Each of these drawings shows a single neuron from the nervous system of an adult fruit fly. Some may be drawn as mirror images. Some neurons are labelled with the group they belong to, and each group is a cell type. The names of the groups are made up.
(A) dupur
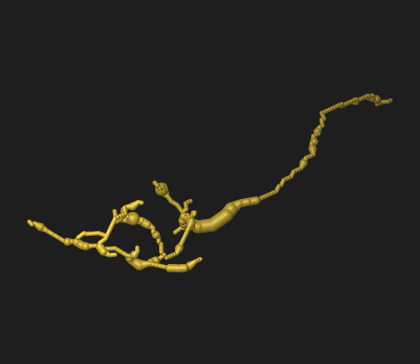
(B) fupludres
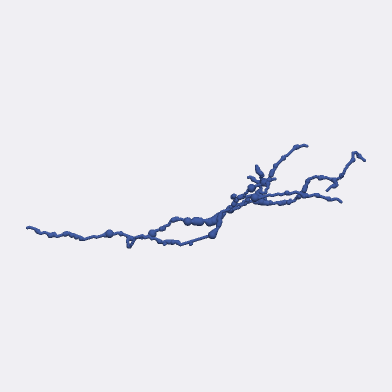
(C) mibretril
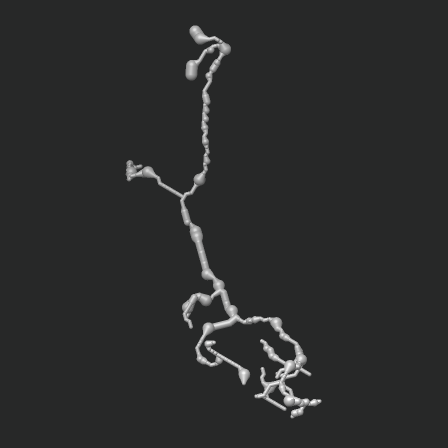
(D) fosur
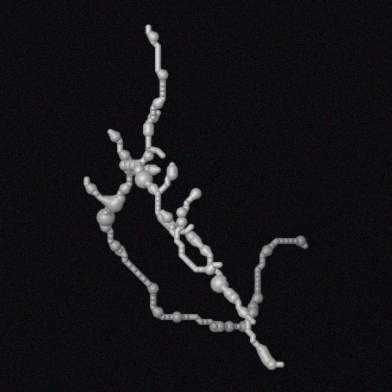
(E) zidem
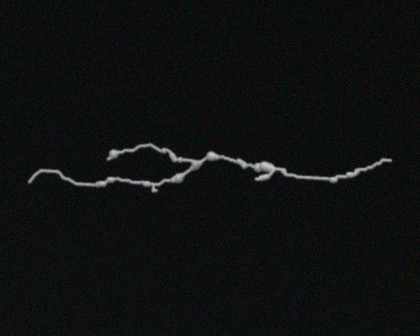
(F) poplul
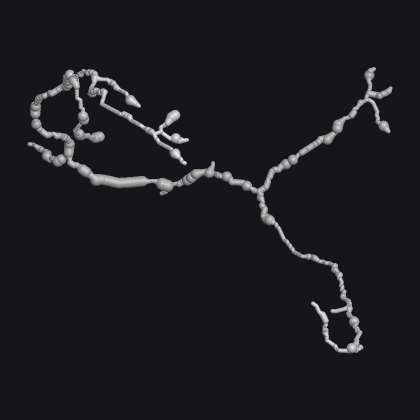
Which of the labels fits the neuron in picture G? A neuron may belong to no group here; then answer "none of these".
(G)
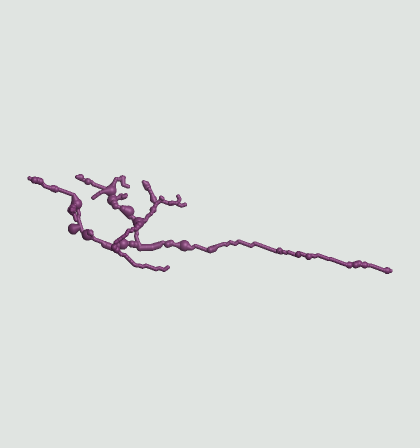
dupur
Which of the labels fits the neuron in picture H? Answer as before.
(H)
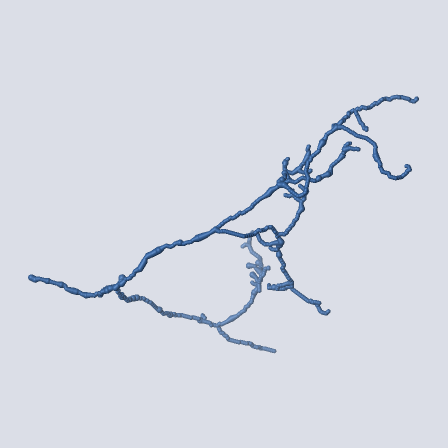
poplul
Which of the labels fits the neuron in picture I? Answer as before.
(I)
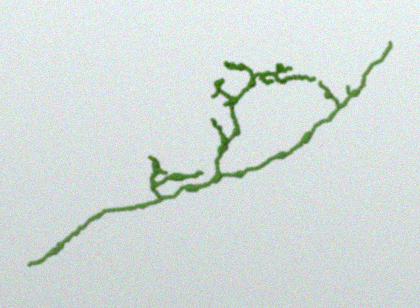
fupludres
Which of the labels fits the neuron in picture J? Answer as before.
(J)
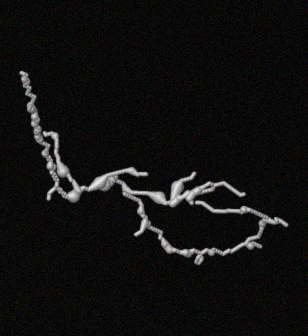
mibretril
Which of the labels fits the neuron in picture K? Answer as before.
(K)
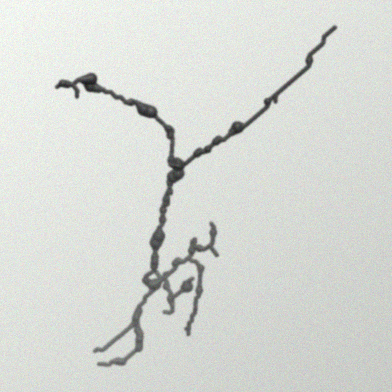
mibretril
